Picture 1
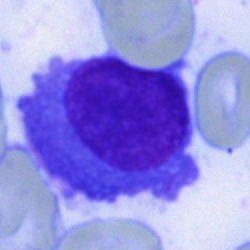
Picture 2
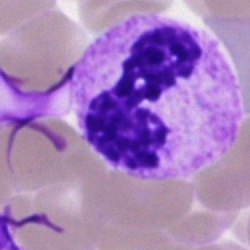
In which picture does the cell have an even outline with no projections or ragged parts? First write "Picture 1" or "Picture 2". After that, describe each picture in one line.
Picture 2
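What picture 1 shows: The cell border is irregular, with many small rounded blebs along its left and lower edges.
What picture 2 shows: The cell has a round, smooth outline.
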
